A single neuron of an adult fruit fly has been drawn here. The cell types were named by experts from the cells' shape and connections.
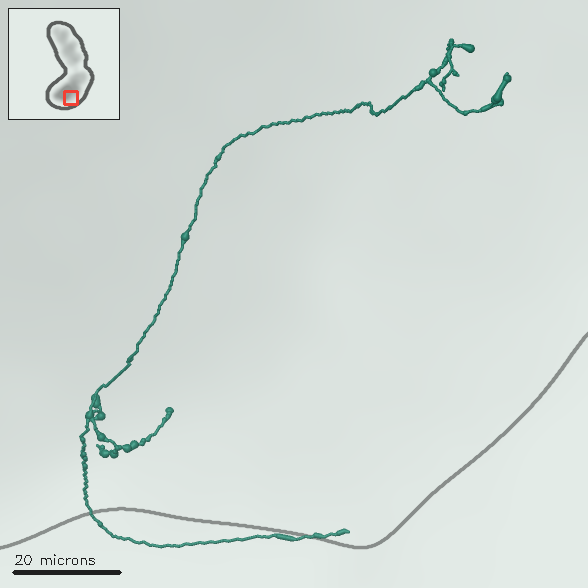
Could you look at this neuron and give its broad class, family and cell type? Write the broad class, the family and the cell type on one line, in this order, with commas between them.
sensory neuron entering the brain, class olfactory, ORN_DL1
